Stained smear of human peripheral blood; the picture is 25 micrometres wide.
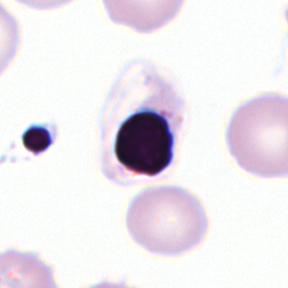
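Normoblast, stained peripheral blood smear. Chromatin very dense and dark purple, little visible structure. Nucleus in the lower part of the cell, most cytoplasm above it. Cytoplasm wide and very pale, almost colourless, faint pink-grey tint. A few fine reddish dots in the cytoplasm close to the nucleus.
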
